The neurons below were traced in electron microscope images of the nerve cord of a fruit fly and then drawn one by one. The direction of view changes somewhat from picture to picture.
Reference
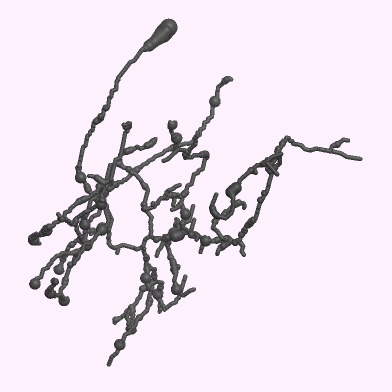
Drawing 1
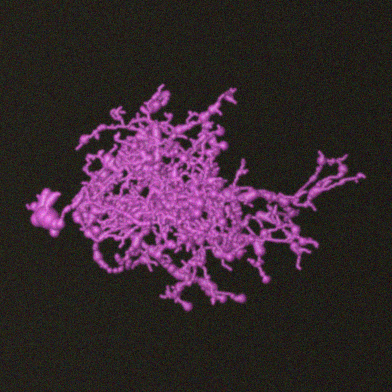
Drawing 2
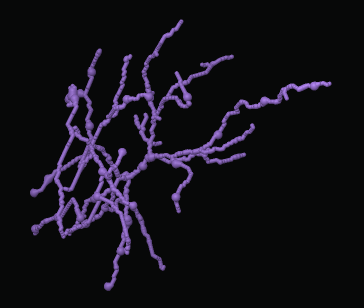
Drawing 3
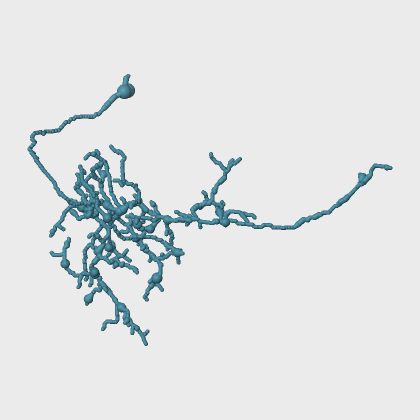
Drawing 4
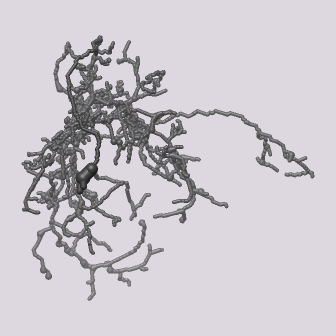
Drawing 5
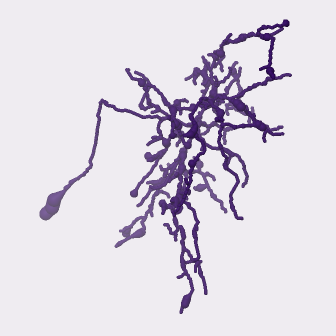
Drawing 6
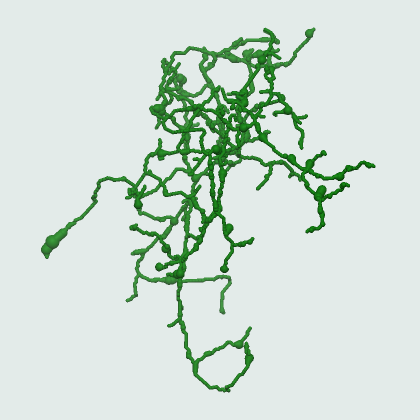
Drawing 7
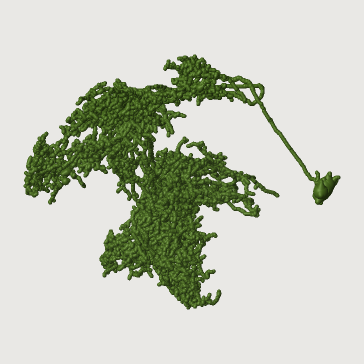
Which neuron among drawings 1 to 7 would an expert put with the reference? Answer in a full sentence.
Drawing 2 is of the same cell type.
